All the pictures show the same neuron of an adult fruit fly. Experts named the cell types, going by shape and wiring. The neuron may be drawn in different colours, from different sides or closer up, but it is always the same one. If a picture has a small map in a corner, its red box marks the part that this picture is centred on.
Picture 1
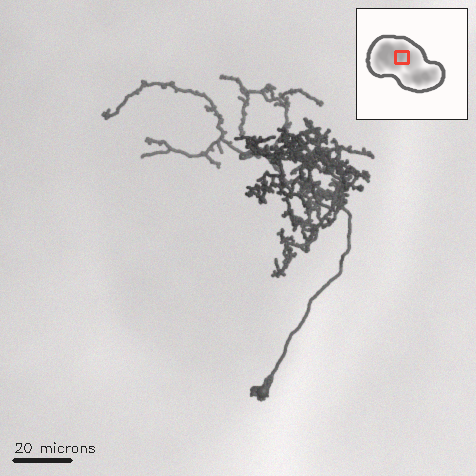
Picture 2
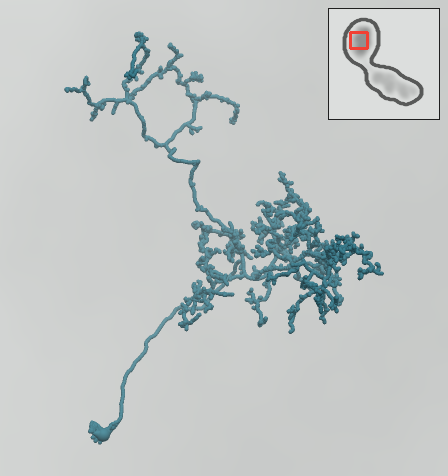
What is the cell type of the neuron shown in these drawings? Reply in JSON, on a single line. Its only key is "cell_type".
{"cell_type": "AVLP320_a"}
